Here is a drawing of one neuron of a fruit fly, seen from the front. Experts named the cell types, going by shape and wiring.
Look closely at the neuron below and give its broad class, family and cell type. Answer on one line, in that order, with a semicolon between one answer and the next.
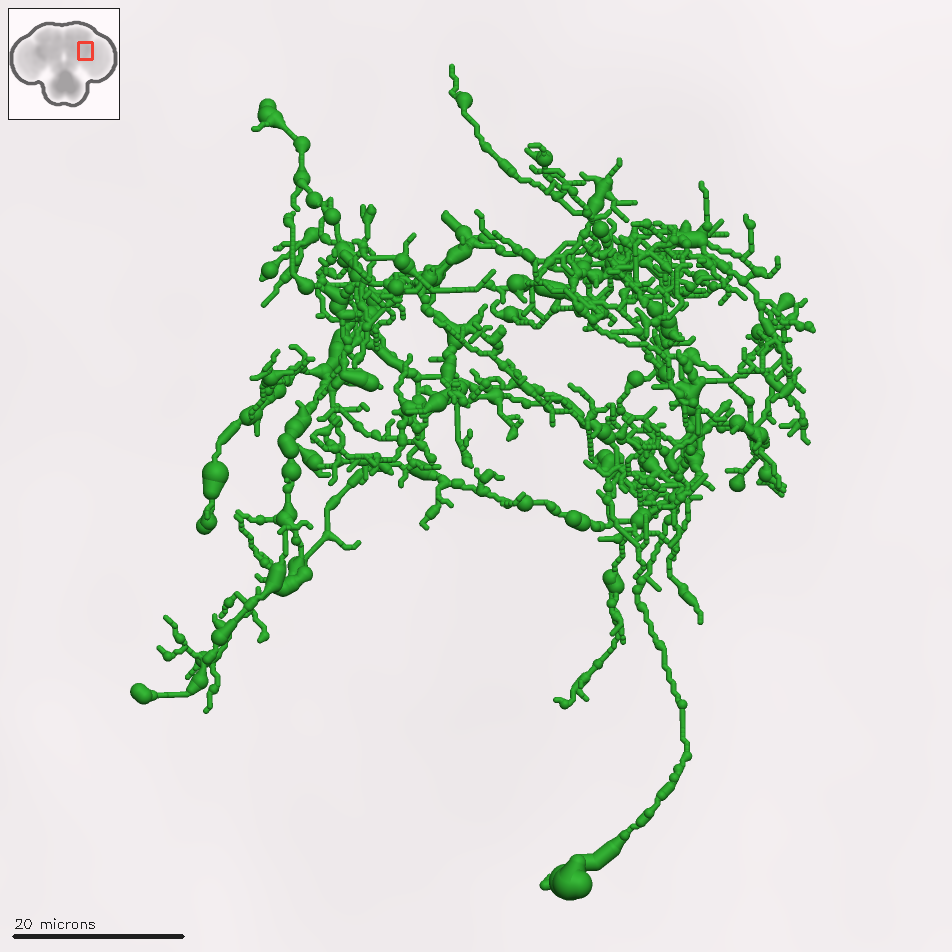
central-brain intrinsic neuron; hemilineage VLPl&p1_lateral; AVLP329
